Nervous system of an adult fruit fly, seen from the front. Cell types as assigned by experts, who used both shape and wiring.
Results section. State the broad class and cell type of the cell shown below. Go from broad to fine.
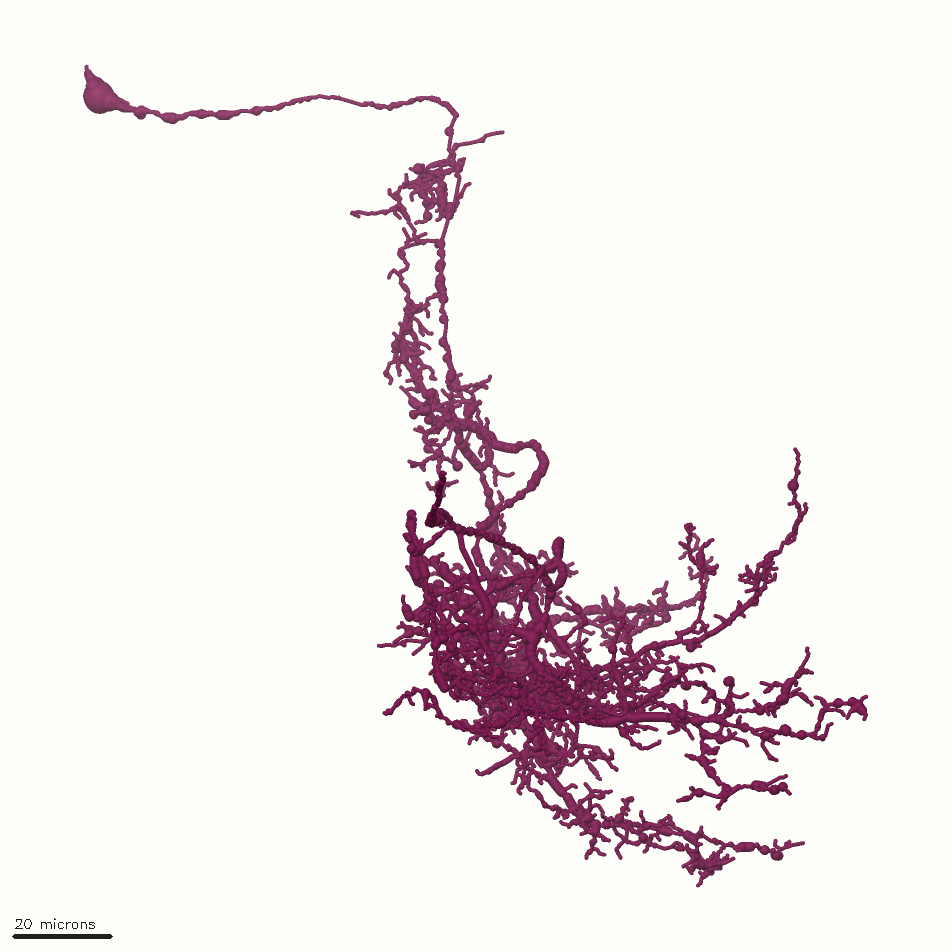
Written: ascending neuron; ANXXX027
